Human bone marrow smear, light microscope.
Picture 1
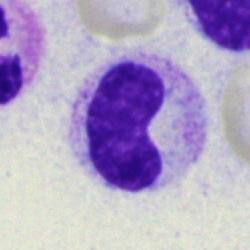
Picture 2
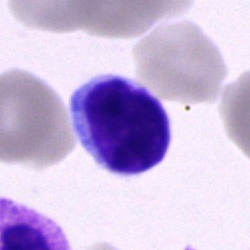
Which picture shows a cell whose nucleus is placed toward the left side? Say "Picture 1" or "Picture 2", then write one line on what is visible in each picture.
Picture 1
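Picture 1: The nucleus lies toward the left side of the cell.
Picture 2: The cytoplasm forms a thin rim that is widest on the left side.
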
